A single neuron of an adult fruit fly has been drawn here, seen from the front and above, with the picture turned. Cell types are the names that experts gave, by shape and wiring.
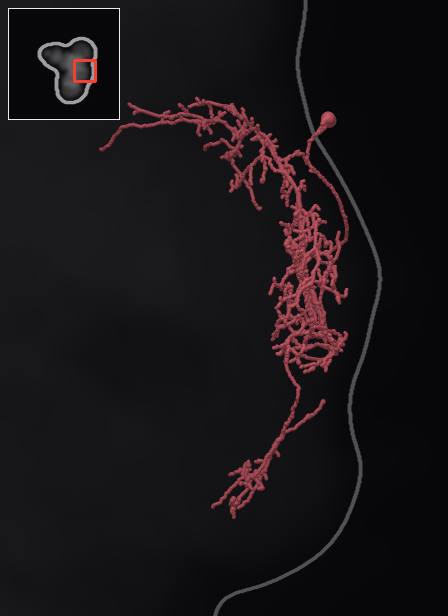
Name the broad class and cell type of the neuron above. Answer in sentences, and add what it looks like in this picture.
It is a central-brain intrinsic neuron. It is of cell type GNG189. Dozens of branch ends can be seen. In this view it is taller than it is wide.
